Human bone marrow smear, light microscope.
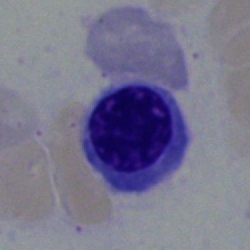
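Erythroblast in a stained human bone marrow smear, the central cell. Its nucleus sits off-centre, toward the upper left. The chromatin looks dark purple and clumped, with small paler patches between clumps. The cytoplasm is deep blue, and I can find no granules in it.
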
